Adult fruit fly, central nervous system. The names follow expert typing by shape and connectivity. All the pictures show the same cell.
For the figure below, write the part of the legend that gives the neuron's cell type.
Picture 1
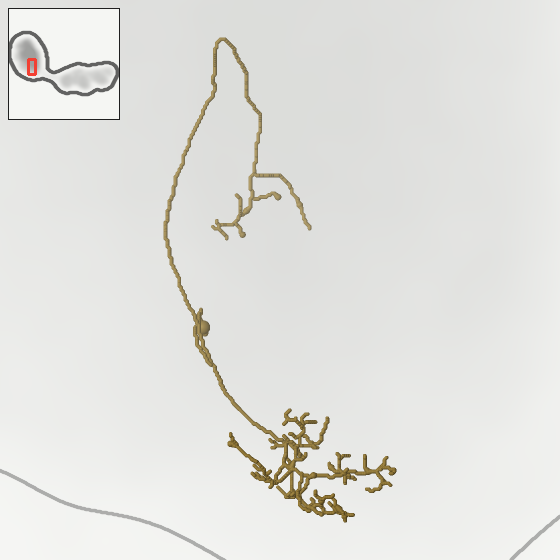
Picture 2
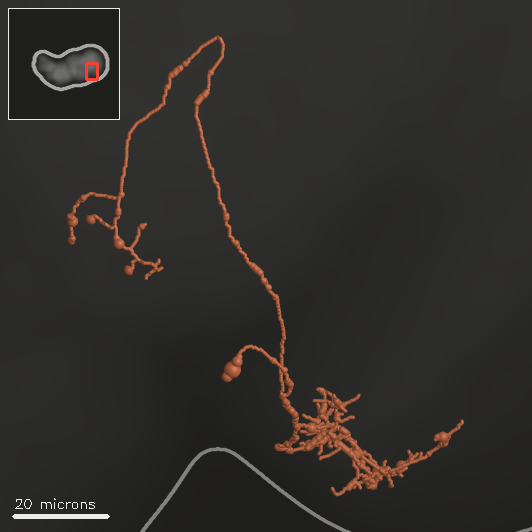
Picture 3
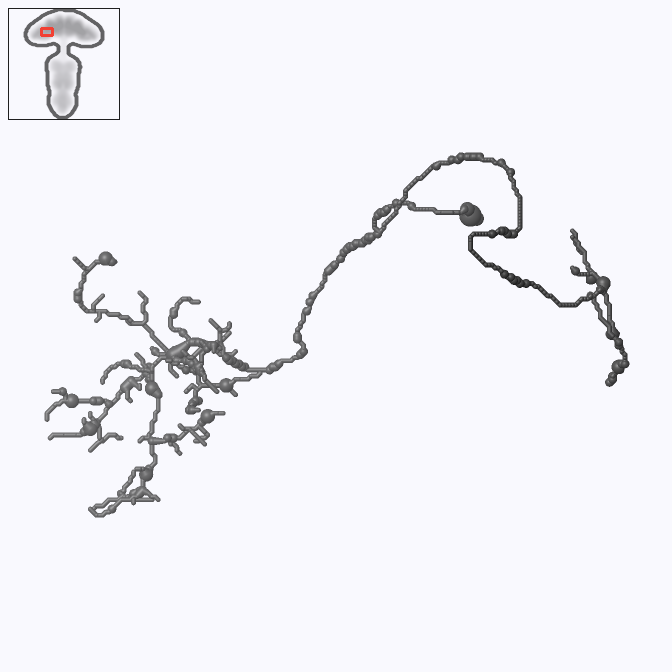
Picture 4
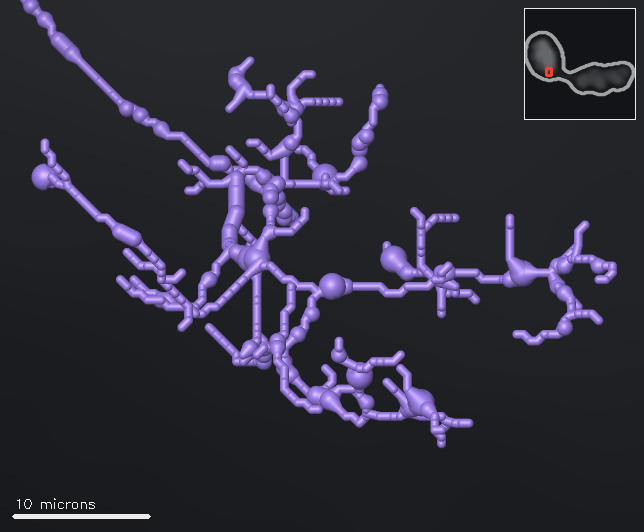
MeLo3a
